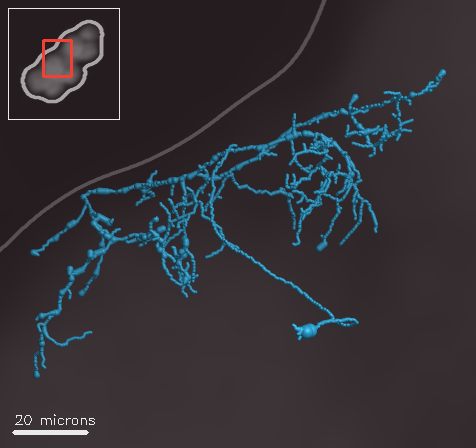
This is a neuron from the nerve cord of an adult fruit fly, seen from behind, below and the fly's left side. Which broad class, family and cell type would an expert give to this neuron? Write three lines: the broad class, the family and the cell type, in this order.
nerve-cord intrinsic neuron
hemilineage 03B
IN03B070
